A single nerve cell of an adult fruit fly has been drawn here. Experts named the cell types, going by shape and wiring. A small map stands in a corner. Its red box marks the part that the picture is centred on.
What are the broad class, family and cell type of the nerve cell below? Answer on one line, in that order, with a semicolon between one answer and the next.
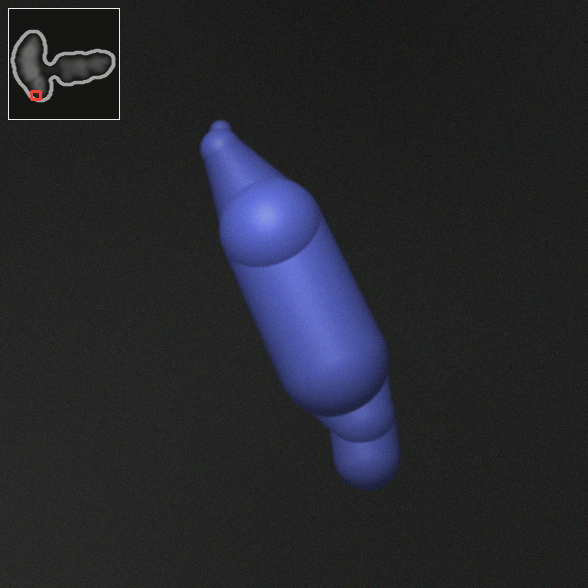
photoreceptor or other optic-lobe sensory neuron; class visual; R1-R6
